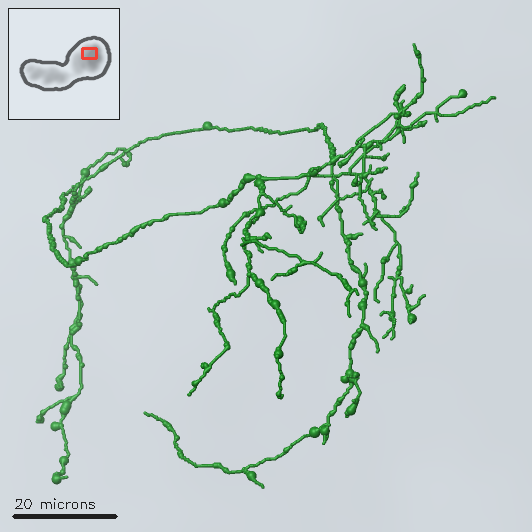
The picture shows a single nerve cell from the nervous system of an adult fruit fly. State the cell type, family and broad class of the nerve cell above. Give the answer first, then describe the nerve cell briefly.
The cell type is CB4070. The family is hemilineage DM1_dorsal. It is a central-brain intrinsic neuron. No cell body is drawn. By the scale bar it is about 90 microns wide in this view. The picture shows dozens of branch ends.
